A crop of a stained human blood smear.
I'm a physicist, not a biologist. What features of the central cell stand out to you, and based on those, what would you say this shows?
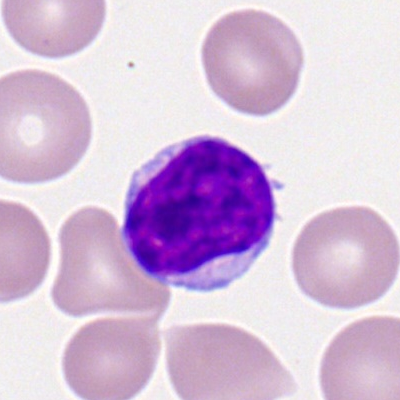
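Most of the cell is taken up by the nucleus, so only a narrow rim of cytoplasm remains, widest along the lower edge. Its chromatin is dark purple and coarsely clumped. Short, fine projections stand out from the right edge. This is a lymphocyte.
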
